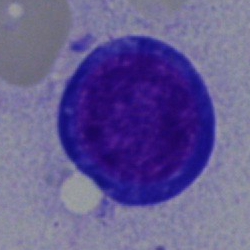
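Proerythroblast, the central cell in a stained human bone marrow smear. Taken in order, the outline is round and smooth, and no projections extend from the cell surface. Next, the chromatin is fine and evenly spread, purple with a reddish tint. Last, a thin rim of deep blue cytoplasm surrounds the nucleus.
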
